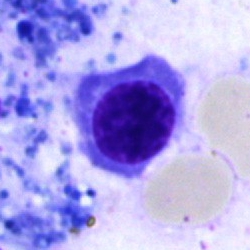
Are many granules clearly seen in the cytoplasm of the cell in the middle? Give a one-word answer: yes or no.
No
